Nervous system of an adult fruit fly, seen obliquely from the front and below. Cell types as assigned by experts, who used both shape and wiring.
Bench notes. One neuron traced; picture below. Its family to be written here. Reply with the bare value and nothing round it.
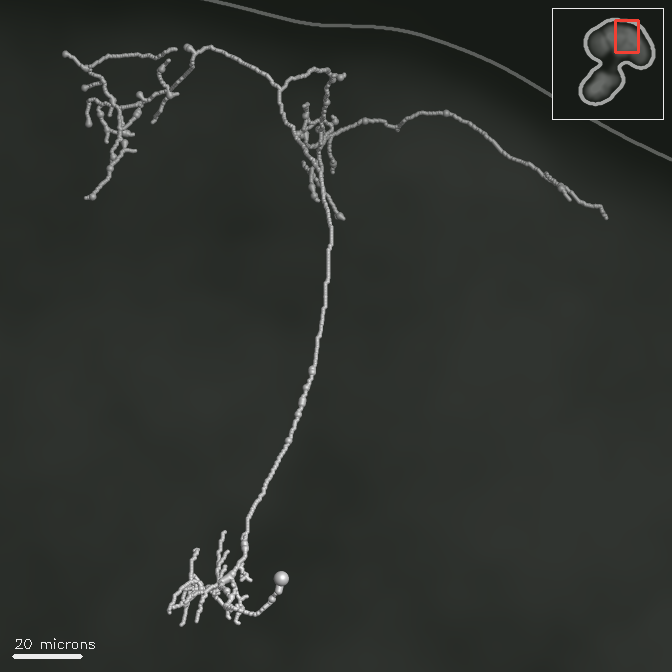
hemilineage FLAa3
